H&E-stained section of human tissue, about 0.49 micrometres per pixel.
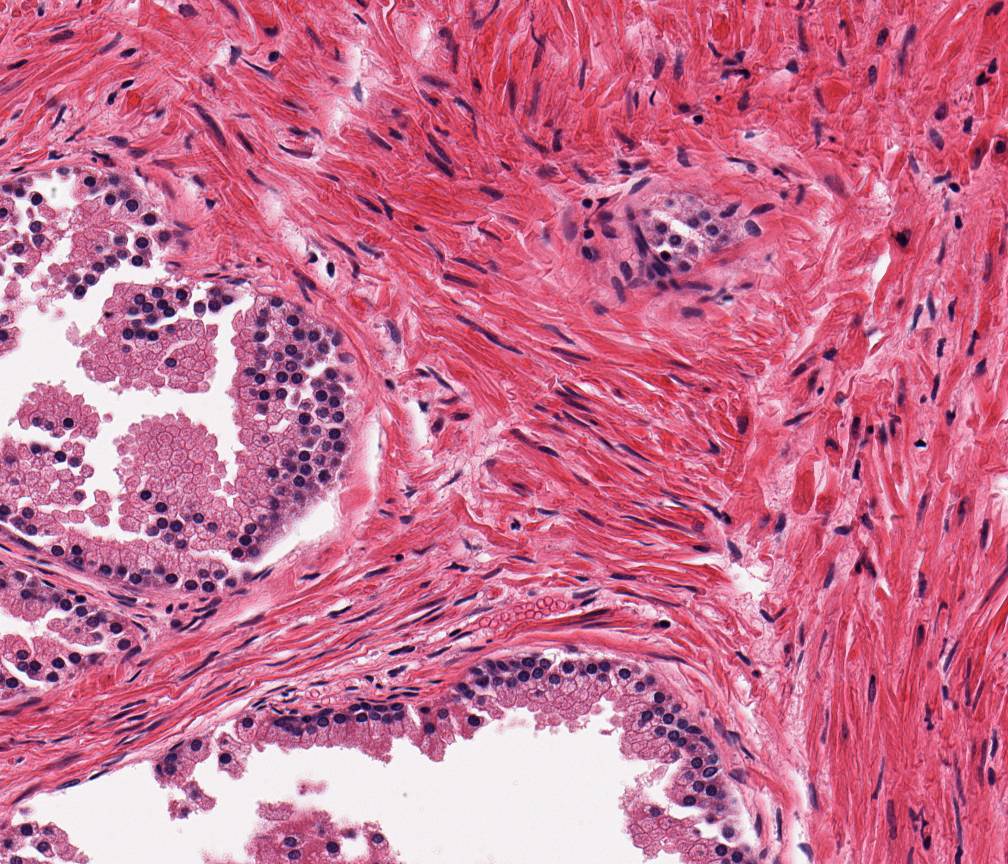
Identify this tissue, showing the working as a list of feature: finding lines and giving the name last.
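Layout: glandular spaces at left and along bottom; stroma upper and right
Lining cells: round dark nuclei, abundant pale pink finely vacuolated cytoplasm
Left gland: infolded lining, epithelial projections extending into lumen
Muscle bundles: along right edge, running mostly vertically
Name: prostate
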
